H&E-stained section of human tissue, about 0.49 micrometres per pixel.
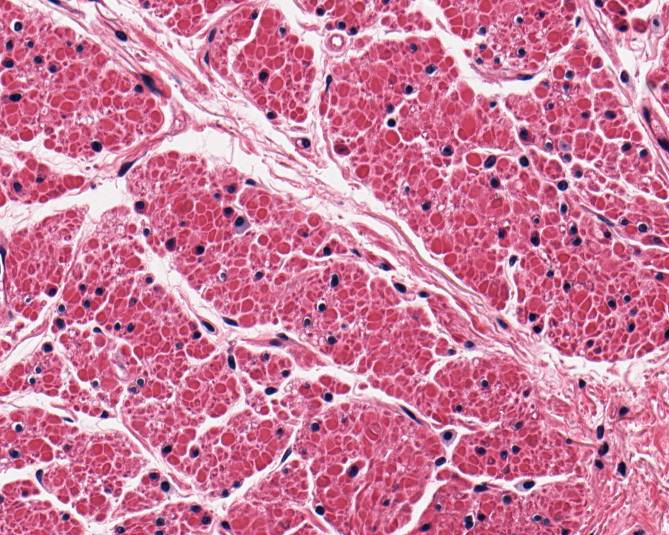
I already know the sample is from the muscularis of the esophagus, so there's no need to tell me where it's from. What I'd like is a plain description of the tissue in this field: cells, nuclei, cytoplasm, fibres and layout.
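Irregular bundles of muscle cells fill the field, separated by thin strands of connective tissue. The muscle cells are cut across, appearing as small rounded to polygonal profiles packed side by side, with deep pink cytoplasm. The widest connective tissue band, carrying elongated dark nuclei, crosses diagonally from upper left toward lower right.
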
